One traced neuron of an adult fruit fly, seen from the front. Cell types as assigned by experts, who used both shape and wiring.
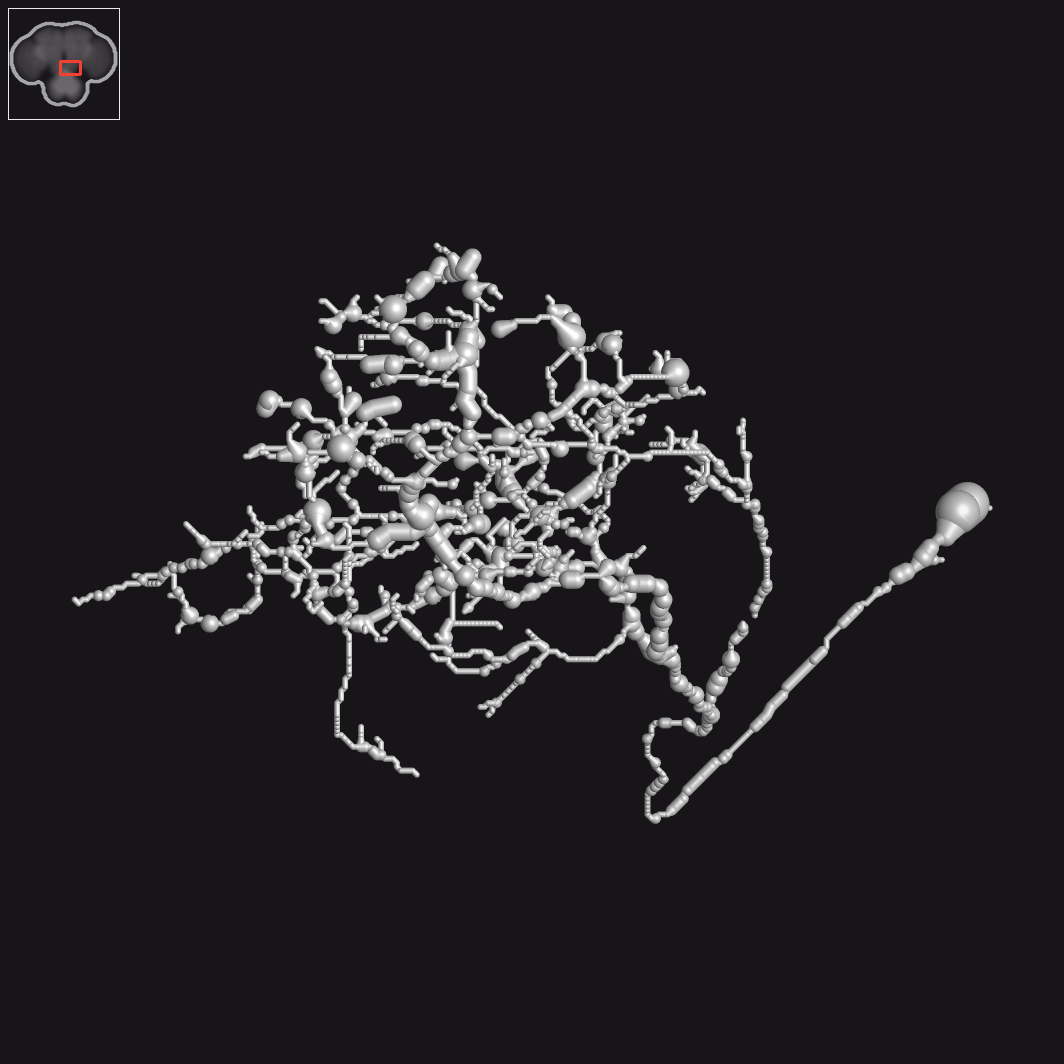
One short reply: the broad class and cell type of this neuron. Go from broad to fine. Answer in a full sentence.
A central-brain intrinsic neuron, type GNG253.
